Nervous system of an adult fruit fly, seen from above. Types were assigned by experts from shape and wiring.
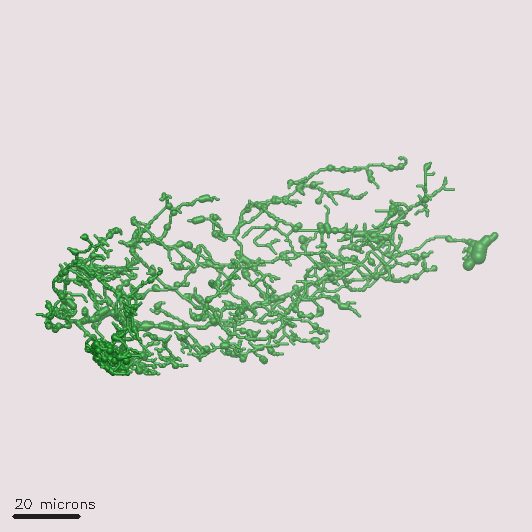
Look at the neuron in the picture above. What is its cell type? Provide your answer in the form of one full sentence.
The cell type Mi20 includes this neuron.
